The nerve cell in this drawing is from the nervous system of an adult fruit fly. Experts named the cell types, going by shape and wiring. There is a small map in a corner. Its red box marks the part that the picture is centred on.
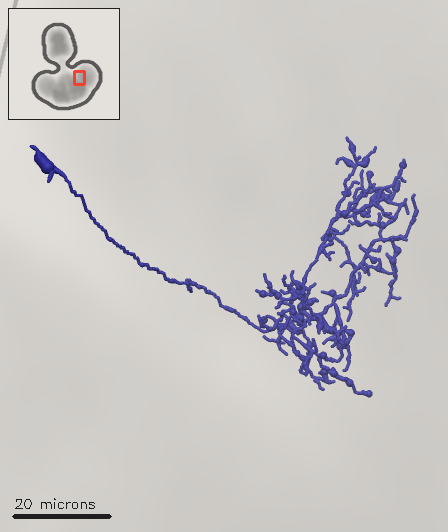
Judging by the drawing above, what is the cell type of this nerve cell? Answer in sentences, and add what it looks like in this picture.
The cell type is Li14. This is an optic-lobe intrinsic neuron. By the scale bar it is about 80 microns wide in this view. The picture shows dozens of branch ends.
